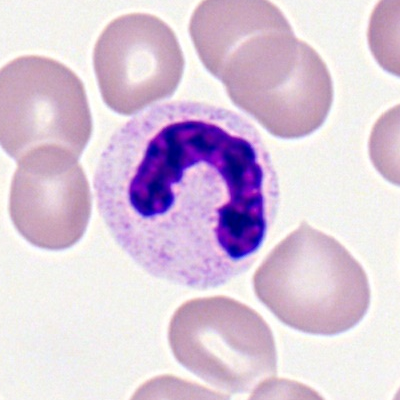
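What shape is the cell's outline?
Round, with a smooth edge.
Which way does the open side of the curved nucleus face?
Downward.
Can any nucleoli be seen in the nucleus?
No, none are visible.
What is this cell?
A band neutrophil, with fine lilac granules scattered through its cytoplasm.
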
